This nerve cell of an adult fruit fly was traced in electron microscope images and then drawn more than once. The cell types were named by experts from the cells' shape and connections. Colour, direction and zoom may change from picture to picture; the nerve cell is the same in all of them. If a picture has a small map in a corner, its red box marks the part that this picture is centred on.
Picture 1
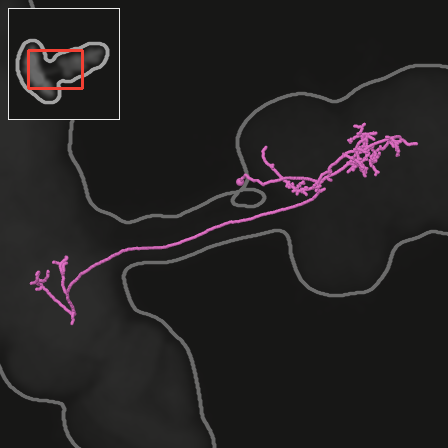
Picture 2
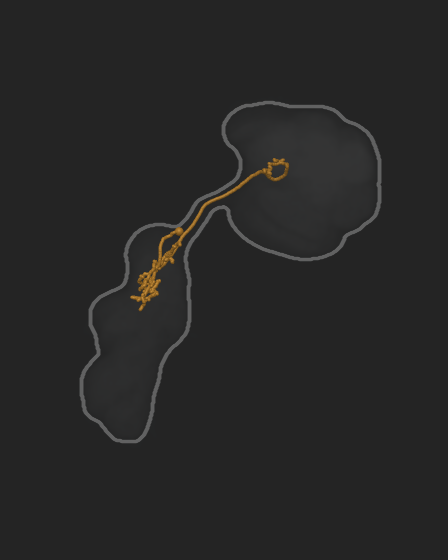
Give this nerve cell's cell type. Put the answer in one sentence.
The cell type is AN08B099_b.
